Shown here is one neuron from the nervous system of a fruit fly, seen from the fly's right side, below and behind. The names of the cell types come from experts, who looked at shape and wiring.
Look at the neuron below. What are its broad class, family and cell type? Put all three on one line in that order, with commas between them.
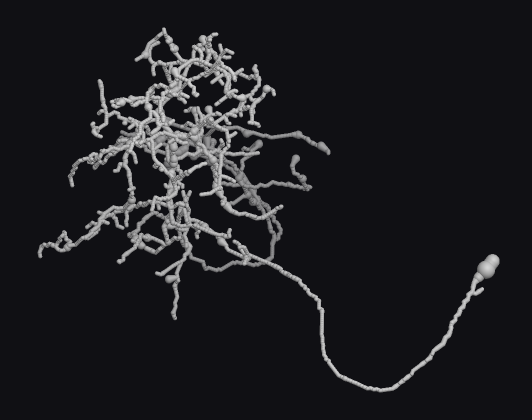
central-brain intrinsic neuron, hemilineage LHa1, CB1811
